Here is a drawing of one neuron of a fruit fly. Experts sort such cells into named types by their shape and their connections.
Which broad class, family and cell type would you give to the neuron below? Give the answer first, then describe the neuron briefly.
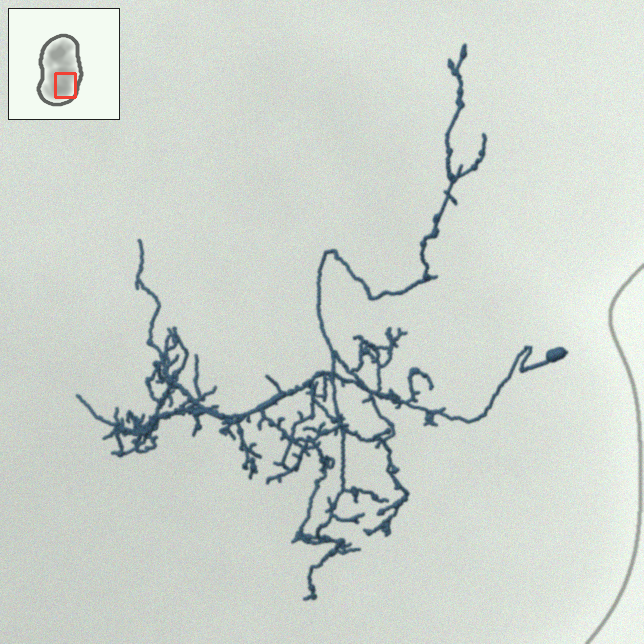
This is a central-brain intrinsic neuron. The family is hemilineage SMPad3. It is of cell type CRE034. The cell body is on the right of the picture. Dozens of branch ends can be seen.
